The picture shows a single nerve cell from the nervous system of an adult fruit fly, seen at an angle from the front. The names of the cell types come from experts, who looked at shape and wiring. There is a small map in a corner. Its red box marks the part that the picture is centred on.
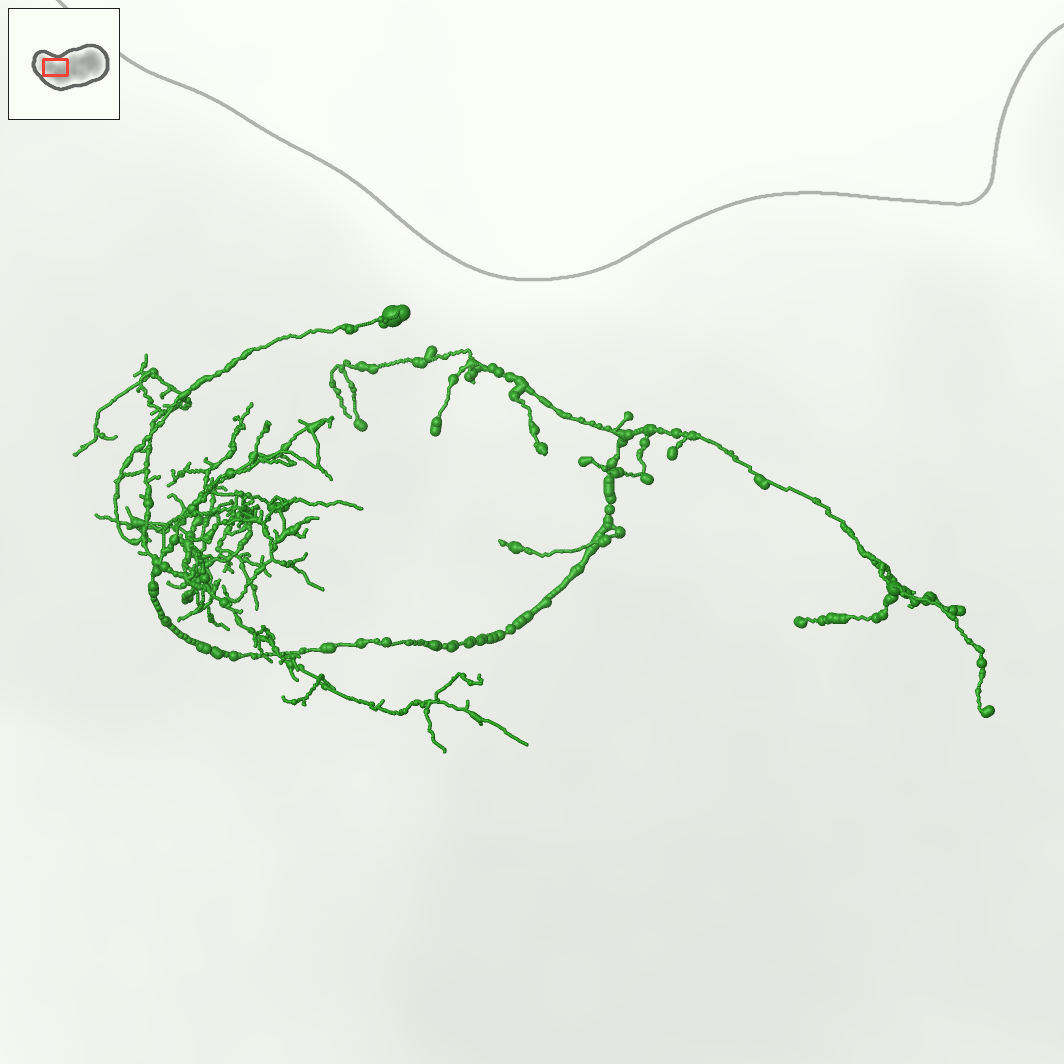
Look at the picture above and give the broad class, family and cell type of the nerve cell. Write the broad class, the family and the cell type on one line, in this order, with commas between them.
nerve-cord intrinsic neuron, hemilineage 19B, IN19B048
